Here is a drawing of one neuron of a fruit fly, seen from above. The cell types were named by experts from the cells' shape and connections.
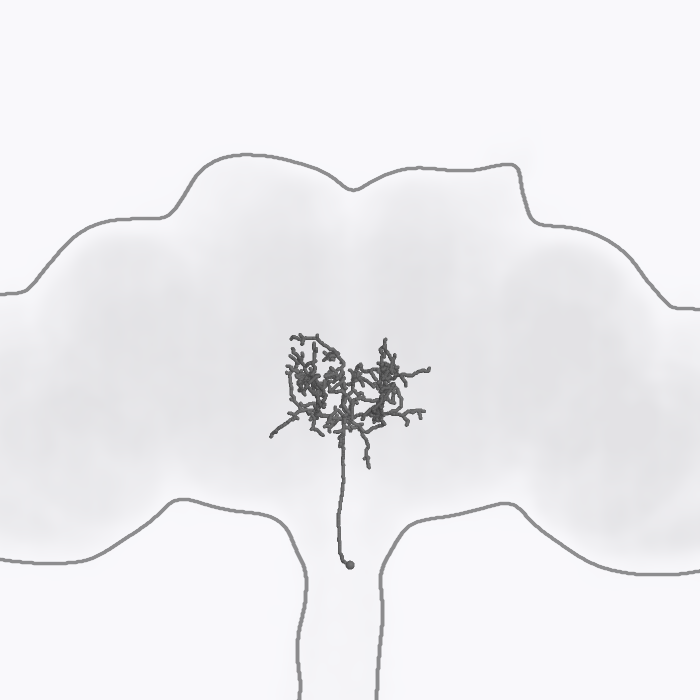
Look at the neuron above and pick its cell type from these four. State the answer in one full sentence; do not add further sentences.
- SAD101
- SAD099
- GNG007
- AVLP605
The cell type for the neuron is SAD101.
